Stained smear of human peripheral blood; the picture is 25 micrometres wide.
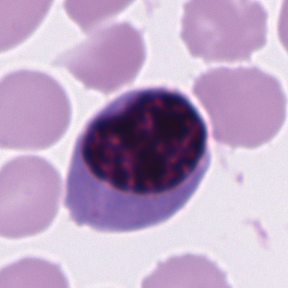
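Normoblast, stained smear of human peripheral blood, light microscope. Cell about 15 by 11 micrometres; nucleus about 11 by 9 micrometres, oval, no indentation, lying toward upper right and filling about 60% of cell area. Chromatin dense, coarsely clumped. Cytoplasm a broad crescent along lower left of nucleus; no vacuoles.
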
